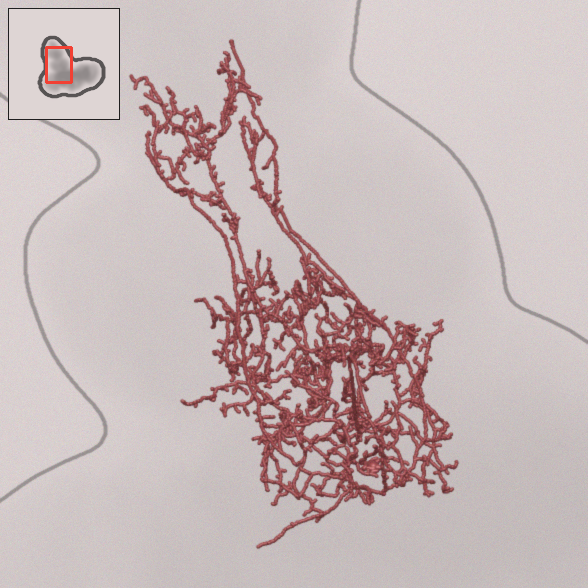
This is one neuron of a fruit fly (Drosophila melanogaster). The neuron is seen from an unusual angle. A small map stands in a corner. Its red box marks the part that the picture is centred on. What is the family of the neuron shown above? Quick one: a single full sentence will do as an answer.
It is family hemilineage 00A that this neuron belongs to.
